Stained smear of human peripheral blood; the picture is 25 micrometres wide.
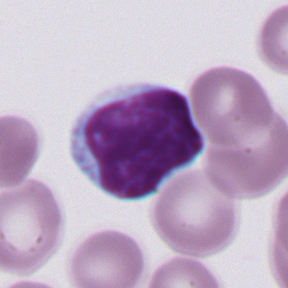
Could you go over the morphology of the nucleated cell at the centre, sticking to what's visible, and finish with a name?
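Measure the cell and you get about 11 micrometres across, with the nucleus about 10 micrometres across, filling about 80% of the cell's area. That nucleus is irregular, with a shallow notch in its right edge, and its chromatin is dense, dark purple and coarsely clumped. The cytoplasm is pale blue-grey, a narrow rim widest on the left side. It is a typical lymphocyte.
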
